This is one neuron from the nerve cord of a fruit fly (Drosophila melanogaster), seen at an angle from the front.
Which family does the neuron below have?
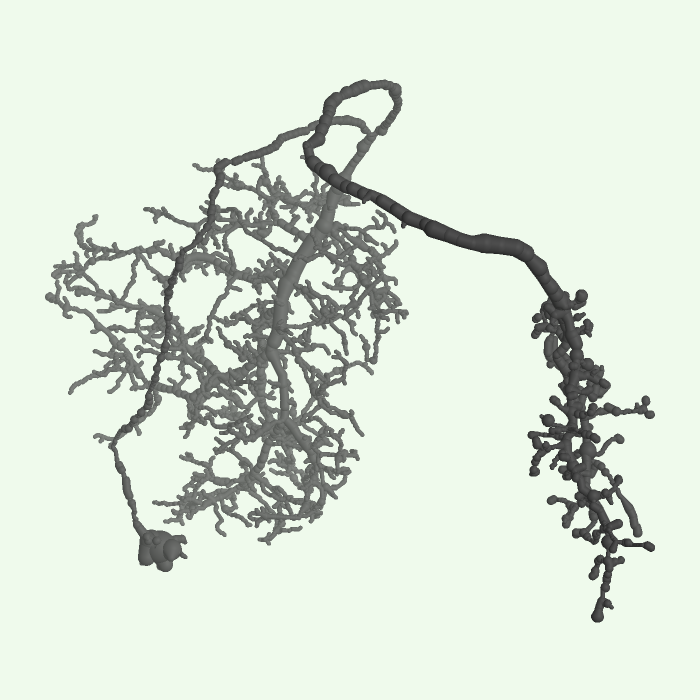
hemilineage 02A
